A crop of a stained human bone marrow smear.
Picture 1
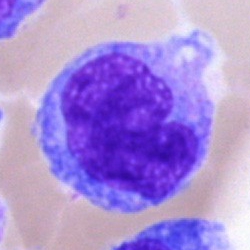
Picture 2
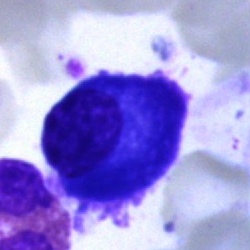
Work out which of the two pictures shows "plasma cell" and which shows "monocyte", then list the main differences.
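Assignment: picture 1 is a monocyte, picture 2 a plasma cell. Outline: the monocyte is roughly round with a rounded bulge of its edge at the upper right; the plasma cell is a rounded oval, with small irregular blebs sticking out from its lower edge. Nucleus: the monocyte's is folded, with a notch cutting into it from the right side. Amount of cytoplasm: in the monocyte it forms a rim all around the nucleus, widest at the upper right; in the plasma cell it is plentiful, taking up more of the cell than the nucleus does. Colour and content of the cytoplasm: the plasma cell's is deep blue, with no distinct granules visible.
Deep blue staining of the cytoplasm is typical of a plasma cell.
Neighbours: part of another stained cell is cut off at the bottom edge of the monocyte picture, while another nucleated cell with purple cytoplasm touches the plasma cell at its lower left.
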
